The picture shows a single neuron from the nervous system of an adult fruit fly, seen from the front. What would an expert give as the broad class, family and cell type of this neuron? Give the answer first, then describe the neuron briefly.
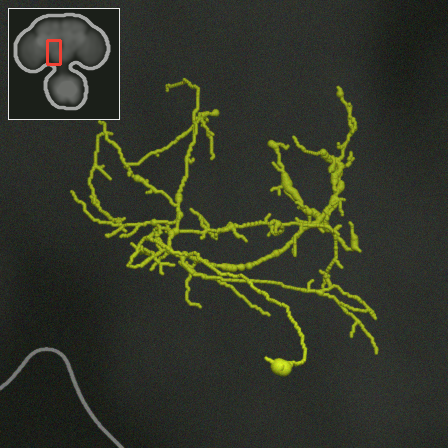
It is a central-brain intrinsic neuron. The family is hemilineage MD3. Its cell type is PS323. Its cell body lies at the bottom of the picture. The picture shows dozens of branch ends.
